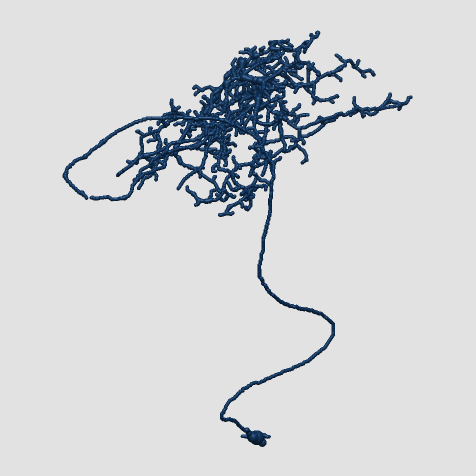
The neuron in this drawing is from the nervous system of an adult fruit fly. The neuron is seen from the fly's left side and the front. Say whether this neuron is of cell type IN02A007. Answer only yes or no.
yes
